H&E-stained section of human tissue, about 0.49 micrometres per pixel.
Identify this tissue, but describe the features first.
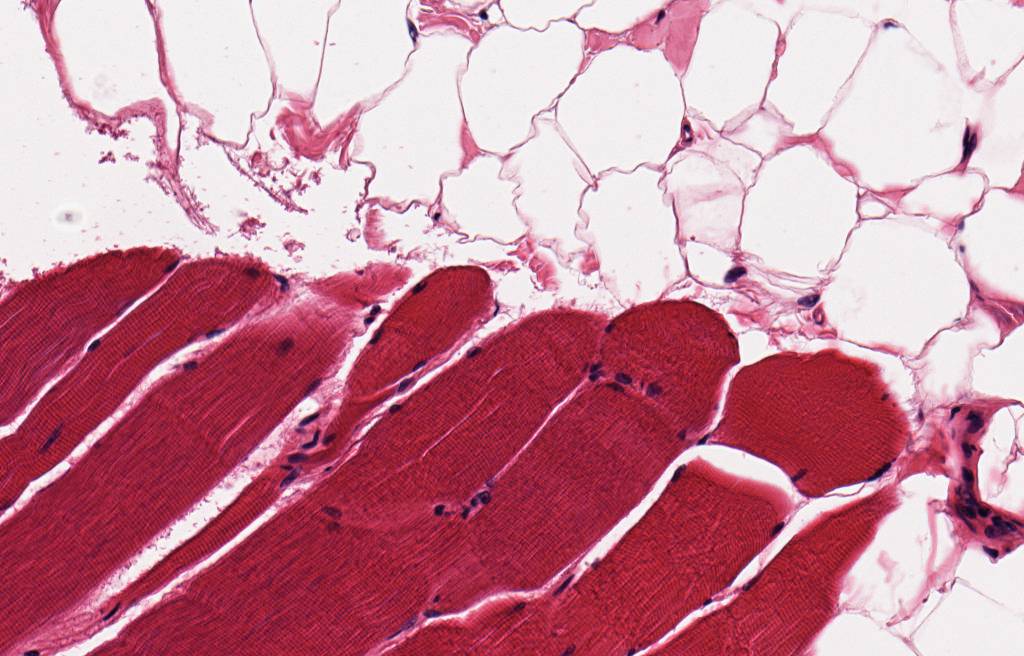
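I see muscle fibres running in parallel, obliquely from the lower left toward the upper right. Across these deep red fibres I can make out fine cross-striations. Their nuclei are flattened and sit at the edges of the fibres. There are also a few adipocyte nuclei, small, dark and pressed flat against the cell walls. The tissue is skeletal muscle.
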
